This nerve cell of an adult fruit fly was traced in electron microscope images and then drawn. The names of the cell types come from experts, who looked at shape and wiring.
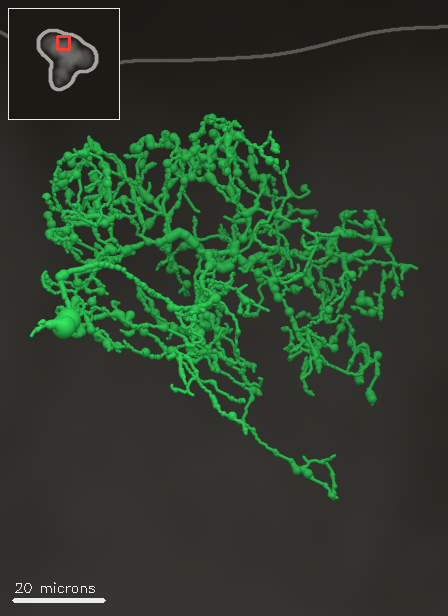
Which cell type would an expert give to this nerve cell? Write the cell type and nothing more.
lLN2R_a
